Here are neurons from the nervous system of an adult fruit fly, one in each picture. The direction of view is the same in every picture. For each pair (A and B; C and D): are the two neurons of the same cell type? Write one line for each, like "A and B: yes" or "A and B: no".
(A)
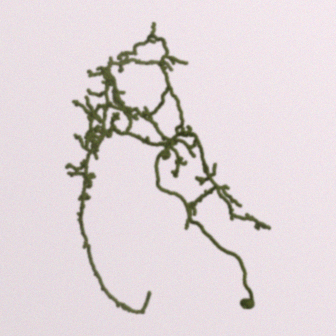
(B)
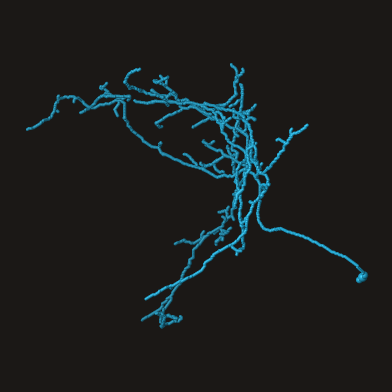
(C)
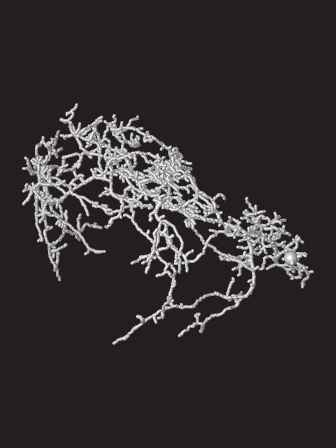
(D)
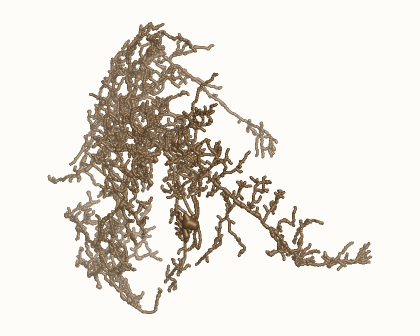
A and B: yes
C and D: no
